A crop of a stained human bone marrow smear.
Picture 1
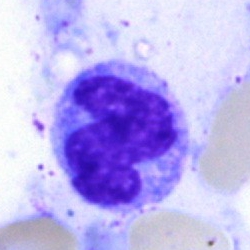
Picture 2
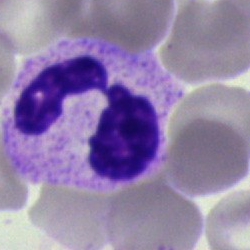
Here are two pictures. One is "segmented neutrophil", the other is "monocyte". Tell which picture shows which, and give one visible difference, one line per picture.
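Picture 1 shows a monocyte: The nucleus fills most of the cell.
Picture 2 shows a segmented neutrophil: The cytoplasm is abundant and pale lilac.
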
